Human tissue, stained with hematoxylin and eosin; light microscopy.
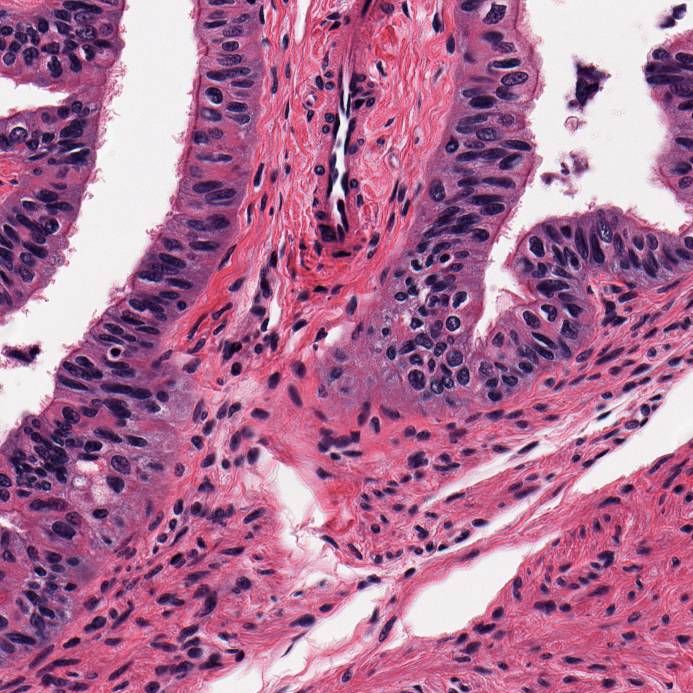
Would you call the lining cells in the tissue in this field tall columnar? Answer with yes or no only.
Yes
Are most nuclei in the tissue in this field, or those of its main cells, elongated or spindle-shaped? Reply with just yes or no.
Yes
